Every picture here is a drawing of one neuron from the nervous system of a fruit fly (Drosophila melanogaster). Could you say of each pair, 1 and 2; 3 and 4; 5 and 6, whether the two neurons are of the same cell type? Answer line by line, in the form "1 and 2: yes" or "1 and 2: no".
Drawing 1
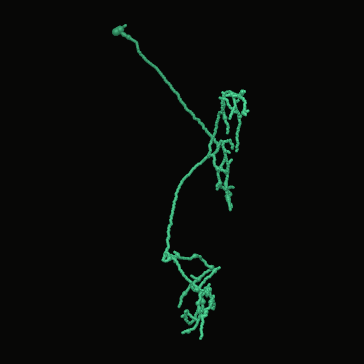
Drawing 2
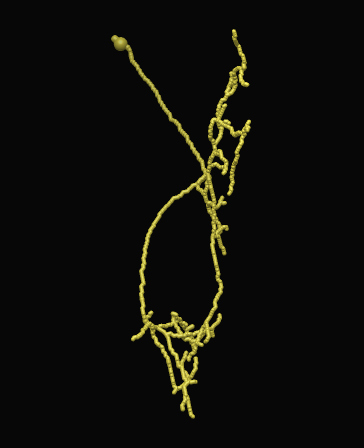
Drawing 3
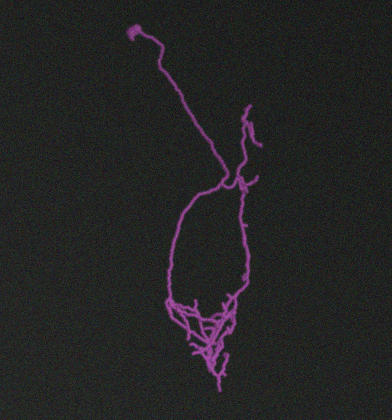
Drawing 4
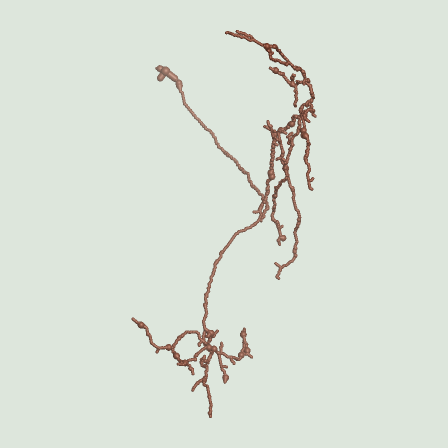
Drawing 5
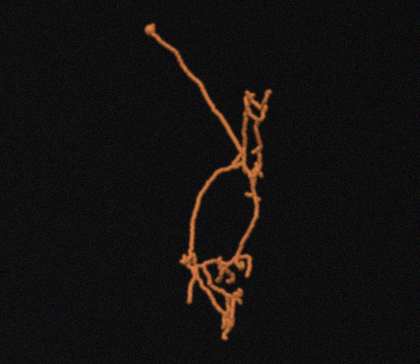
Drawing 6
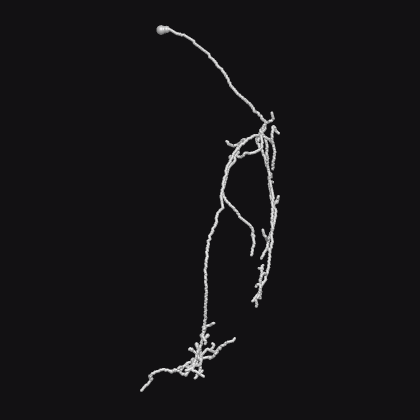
1 and 2: yes
3 and 4: no
5 and 6: no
